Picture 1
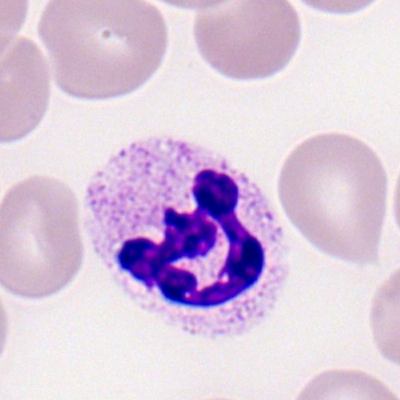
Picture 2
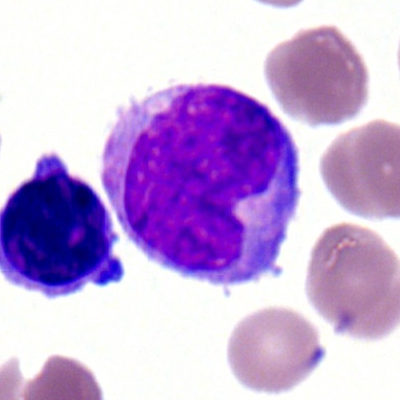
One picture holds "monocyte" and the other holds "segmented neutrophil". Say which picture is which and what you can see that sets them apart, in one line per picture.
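Picture 1 is a segmented neutrophil. Fine lilac granules are scattered evenly through the cytoplasm.
Picture 2 is a monocyte. No distinct granules are visible in the cytoplasm.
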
